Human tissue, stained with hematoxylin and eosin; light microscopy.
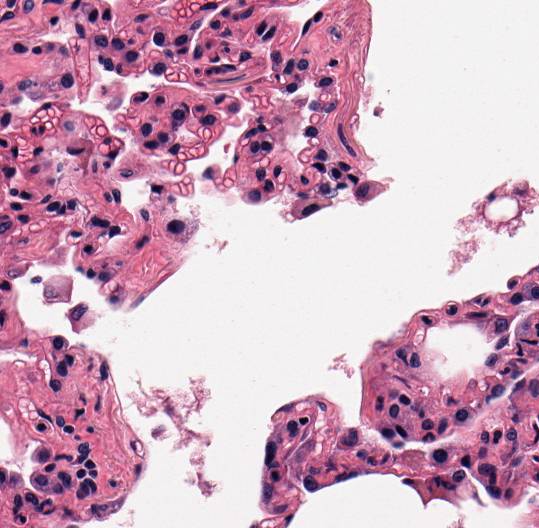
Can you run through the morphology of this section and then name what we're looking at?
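In the walls are many small capillaries packed with red blood cells, most crowded at upper left. Plump cuboidal cells with round dark nuclei line the wall surfaces in places. A few rounded, detached cells with pink cytoplasm lie free in the space at the left. No glands, cartilage or muscle bundles are present. Conclusion: lung.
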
